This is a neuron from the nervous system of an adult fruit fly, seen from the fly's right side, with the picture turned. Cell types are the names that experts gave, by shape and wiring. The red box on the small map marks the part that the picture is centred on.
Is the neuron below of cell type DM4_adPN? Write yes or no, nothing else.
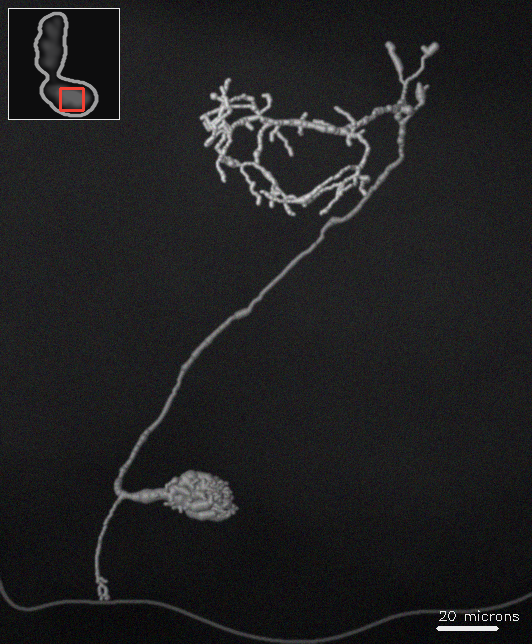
no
